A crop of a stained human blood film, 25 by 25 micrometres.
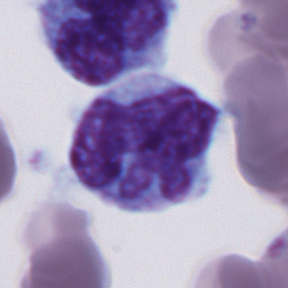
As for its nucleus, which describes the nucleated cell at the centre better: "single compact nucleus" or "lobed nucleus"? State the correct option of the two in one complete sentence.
Rather than one mass, the nucleus consists of distinct lobes.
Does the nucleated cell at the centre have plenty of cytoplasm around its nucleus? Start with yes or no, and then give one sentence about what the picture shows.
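No. The nucleus fills most of the cell.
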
